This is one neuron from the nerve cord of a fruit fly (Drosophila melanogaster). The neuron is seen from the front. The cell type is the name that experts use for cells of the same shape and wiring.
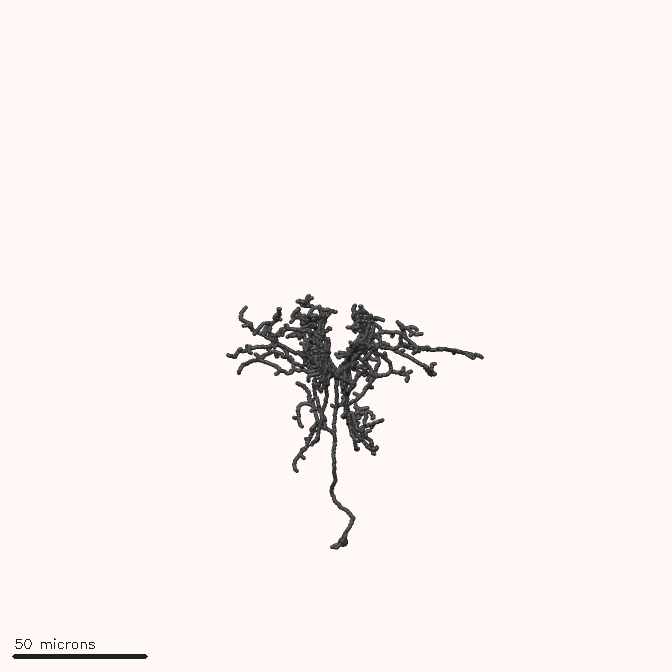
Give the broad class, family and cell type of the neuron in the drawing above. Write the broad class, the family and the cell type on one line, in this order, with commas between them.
ascending neuron, hemilineage 18B, AN18B032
